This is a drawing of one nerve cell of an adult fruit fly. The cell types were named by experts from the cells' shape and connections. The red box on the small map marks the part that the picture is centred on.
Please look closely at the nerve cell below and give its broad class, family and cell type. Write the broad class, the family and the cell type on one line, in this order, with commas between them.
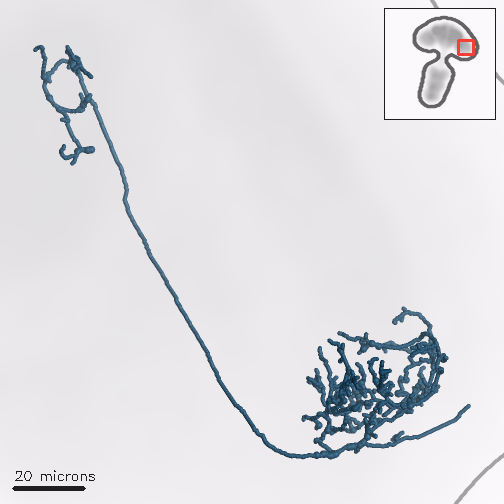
optic-lobe intrinsic neuron, Tm, Tm26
